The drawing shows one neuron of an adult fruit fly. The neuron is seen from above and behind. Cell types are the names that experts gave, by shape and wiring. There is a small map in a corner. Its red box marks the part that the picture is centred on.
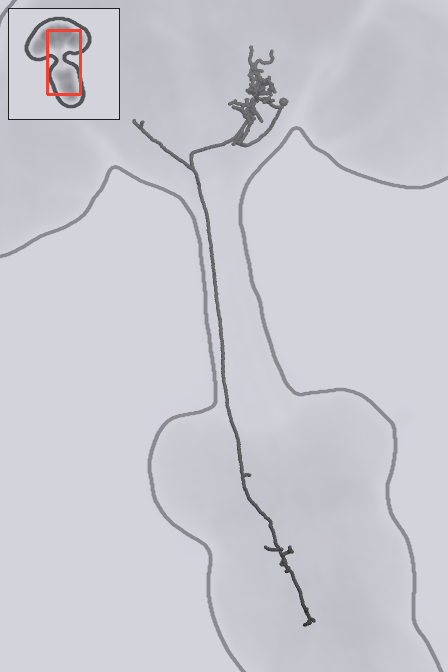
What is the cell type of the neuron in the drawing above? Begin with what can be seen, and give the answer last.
It runs through the neck, between the brain and the nerve cord. In this view it is more than twice as tall as it is wide. Its broad class is descending neuron. The cell type is DNge091.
